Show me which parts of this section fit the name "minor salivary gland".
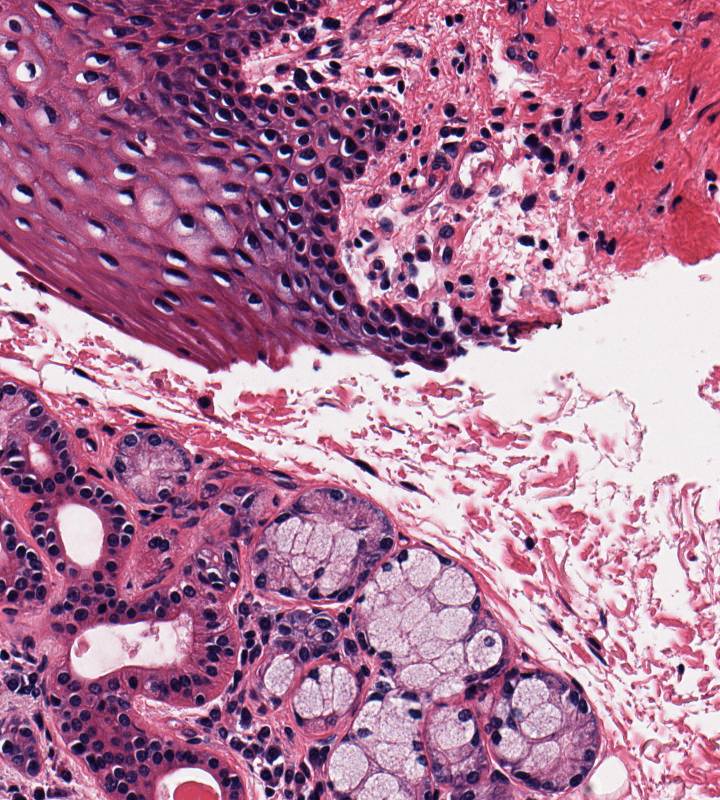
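So, minor salivary gland: stratified squamous epithelium upper left, glands clustered lower left, loose connective tissue between.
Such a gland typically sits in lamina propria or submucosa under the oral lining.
These glands do lie under the epithelium.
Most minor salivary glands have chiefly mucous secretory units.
The lower-centre mucous acini, pale and bubbly with nuclei pressed flat at the base, agree. Otherwise: crowded dark nuclei in the epithelium's basal cells, and an empty white cleft from the right edge toward the centre separating epithelium from underlying tissue.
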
